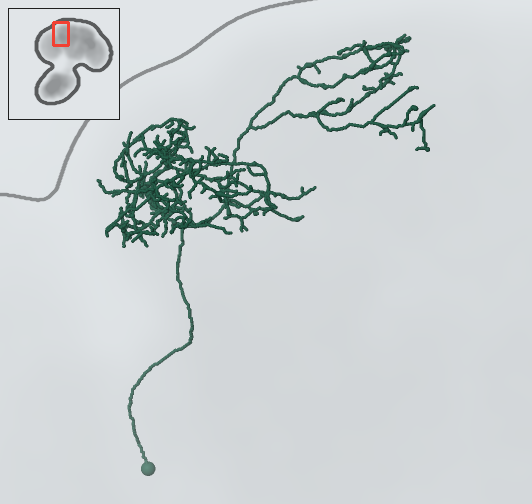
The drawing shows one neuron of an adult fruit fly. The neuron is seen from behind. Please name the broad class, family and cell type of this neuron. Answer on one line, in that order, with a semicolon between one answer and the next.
central-brain intrinsic neuron; hemilineage LHa2; CB0947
